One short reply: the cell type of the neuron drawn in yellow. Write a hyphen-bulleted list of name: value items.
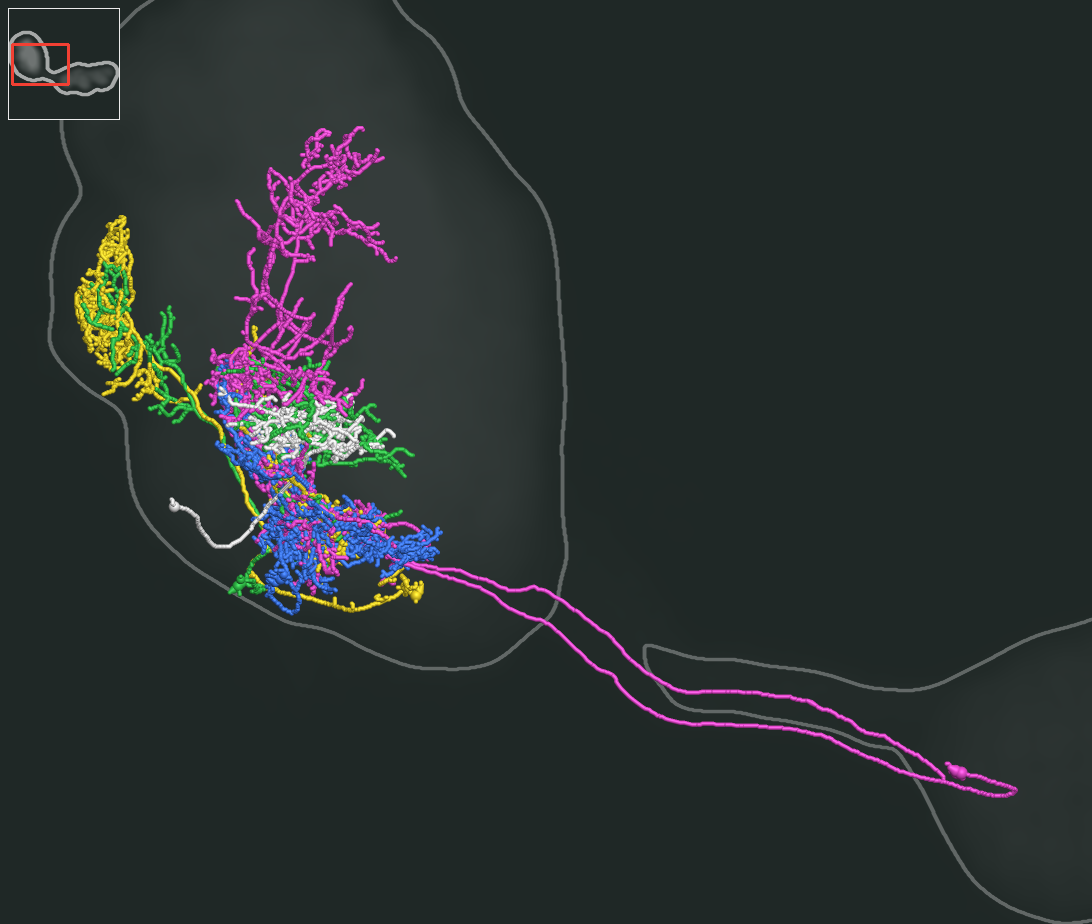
- cell type: ALIN7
